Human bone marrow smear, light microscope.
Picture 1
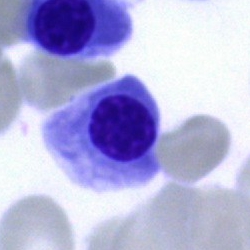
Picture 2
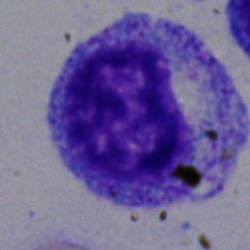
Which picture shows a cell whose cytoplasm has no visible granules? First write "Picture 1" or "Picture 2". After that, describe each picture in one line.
Picture 1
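Picture 1: No granules are seen in the cytoplasm.
Picture 2: Fine purple granules are scattered throughout the cytoplasm.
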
